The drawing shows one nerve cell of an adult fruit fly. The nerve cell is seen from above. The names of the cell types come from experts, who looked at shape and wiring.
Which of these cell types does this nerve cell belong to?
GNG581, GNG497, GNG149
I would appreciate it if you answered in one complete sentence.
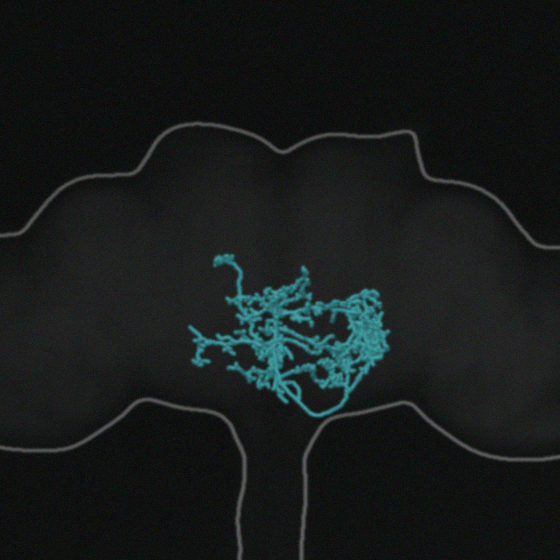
This nerve cell is an instance of the cell type GNG581.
